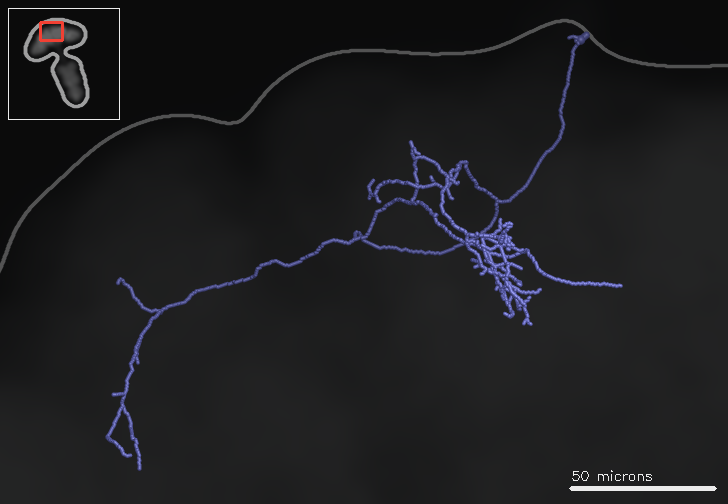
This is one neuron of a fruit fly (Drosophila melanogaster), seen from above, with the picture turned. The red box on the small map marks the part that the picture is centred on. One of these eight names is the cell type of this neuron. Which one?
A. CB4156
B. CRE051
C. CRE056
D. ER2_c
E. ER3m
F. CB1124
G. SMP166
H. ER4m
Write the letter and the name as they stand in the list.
F. CB1124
